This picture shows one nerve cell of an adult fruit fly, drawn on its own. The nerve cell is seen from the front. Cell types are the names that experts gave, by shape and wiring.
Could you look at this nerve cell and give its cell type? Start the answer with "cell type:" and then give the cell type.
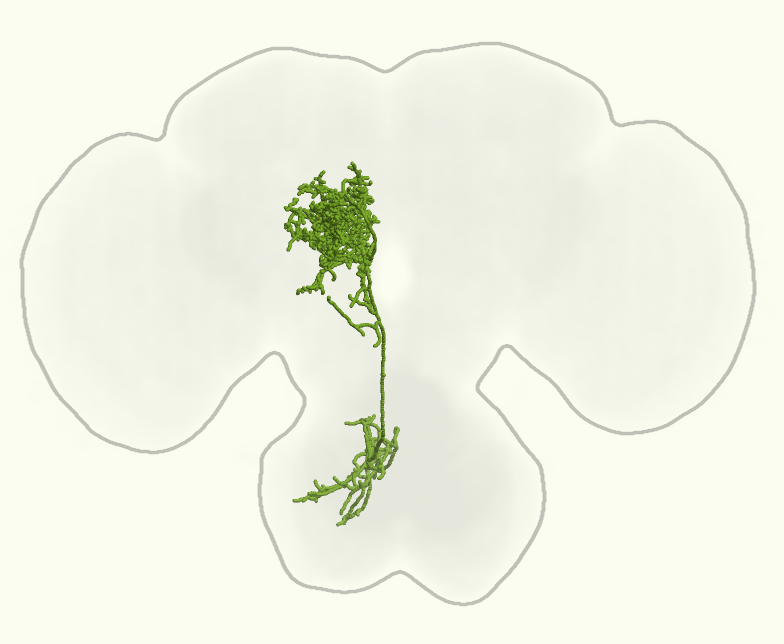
cell type: DNp102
